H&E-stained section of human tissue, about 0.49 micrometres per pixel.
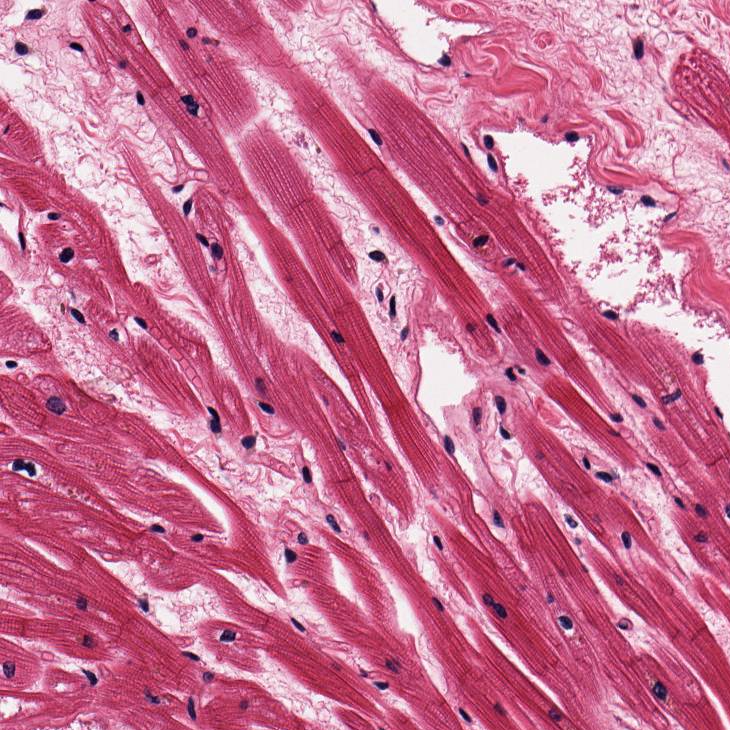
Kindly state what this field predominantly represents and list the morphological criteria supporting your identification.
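Look here: this is myocardium. Notice that the muscle fibres branch and join their neighbours, and that fine cross-striations run along these eosinophilic fibres.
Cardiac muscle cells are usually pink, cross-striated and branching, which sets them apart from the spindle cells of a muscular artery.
Now find the dark transverse lines crossing the fibres at intervals; those are intercalated discs.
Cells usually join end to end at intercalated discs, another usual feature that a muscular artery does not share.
The fibres run diagonally from upper left to lower right.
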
